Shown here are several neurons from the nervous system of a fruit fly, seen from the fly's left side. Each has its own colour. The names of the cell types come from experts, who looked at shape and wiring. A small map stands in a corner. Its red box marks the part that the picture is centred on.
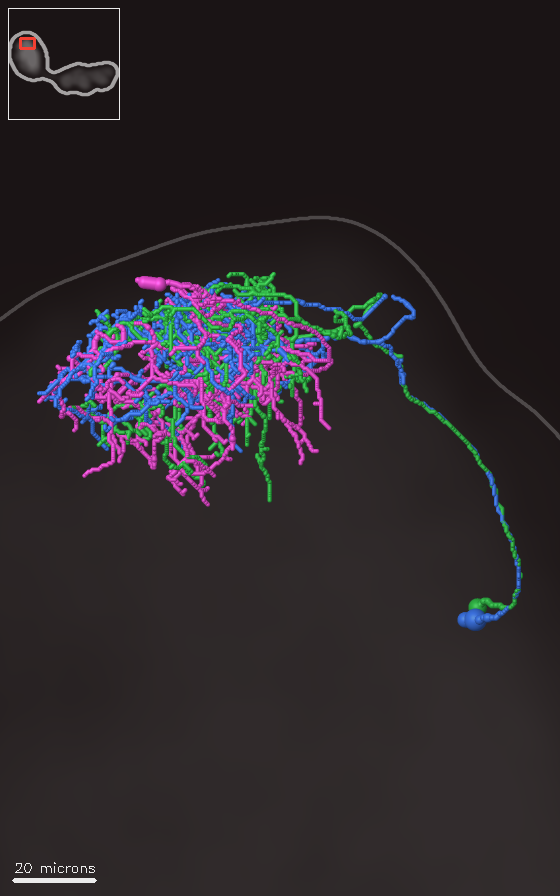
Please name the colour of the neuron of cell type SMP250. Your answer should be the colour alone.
blue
